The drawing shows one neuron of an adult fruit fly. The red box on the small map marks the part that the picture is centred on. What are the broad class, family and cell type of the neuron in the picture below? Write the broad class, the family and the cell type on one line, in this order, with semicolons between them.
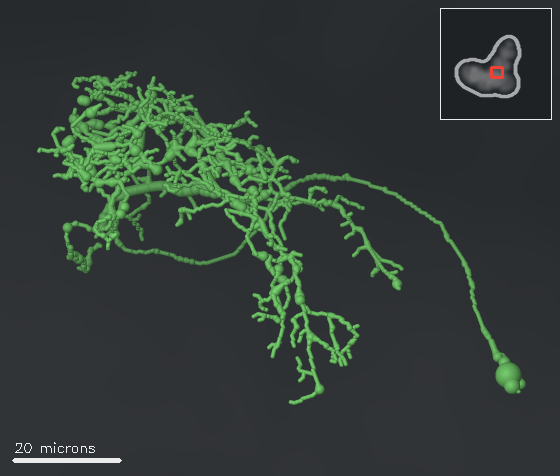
central-brain intrinsic neuron; hemilineage SLPpl1; SLP252_b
